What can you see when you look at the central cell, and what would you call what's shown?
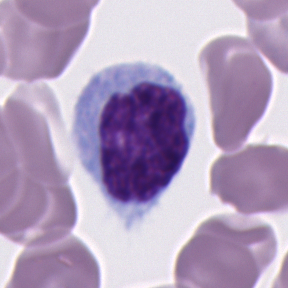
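At its lower end, the outline of this cell narrows to a blunt point. Its nucleus lies off-centre, displaced toward the right side. The chromatin is dark purple and coarsely clumped. No distinct granules can be made out in the cytoplasm. This cell is a monocyte.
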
